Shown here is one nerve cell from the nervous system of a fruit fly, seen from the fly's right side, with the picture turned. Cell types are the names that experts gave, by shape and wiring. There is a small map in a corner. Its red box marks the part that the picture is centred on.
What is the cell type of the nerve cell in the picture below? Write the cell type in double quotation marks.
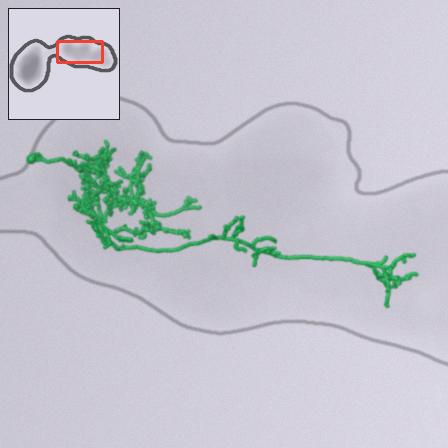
"IN14B002"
